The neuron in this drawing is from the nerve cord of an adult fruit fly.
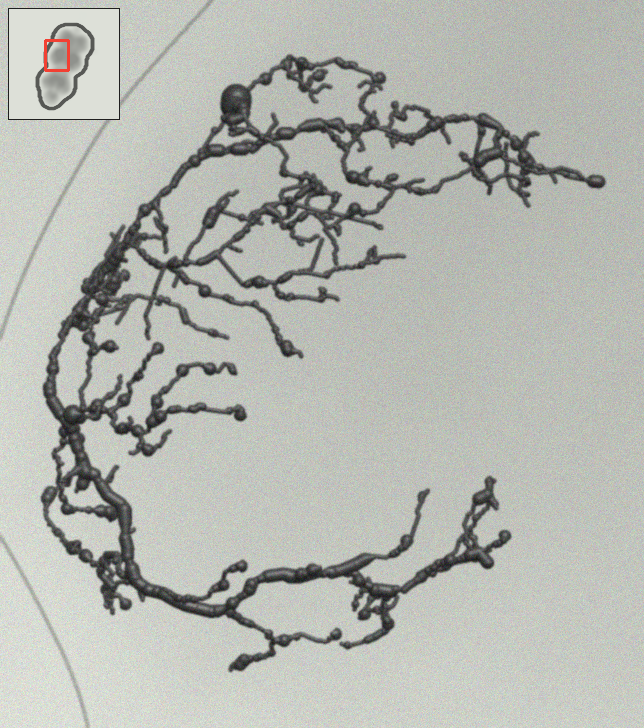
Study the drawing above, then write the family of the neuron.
hemilineage 13A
